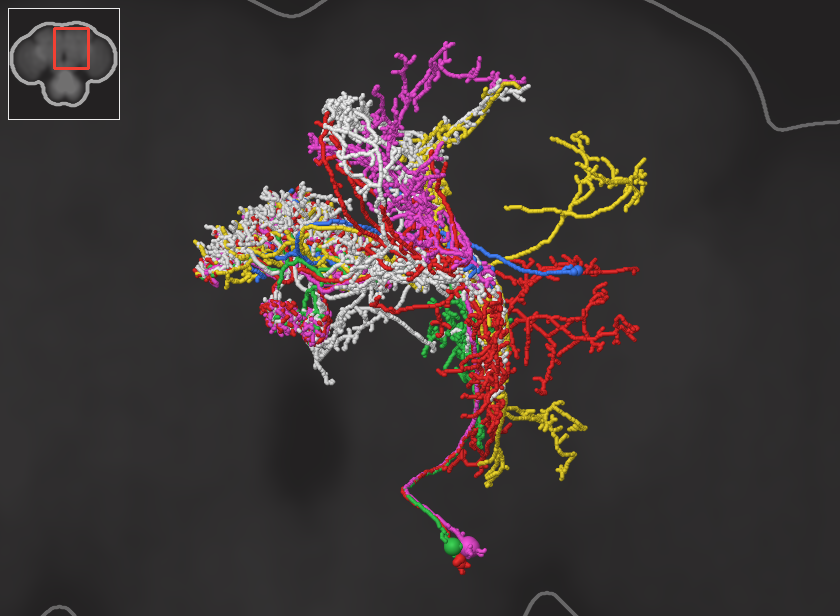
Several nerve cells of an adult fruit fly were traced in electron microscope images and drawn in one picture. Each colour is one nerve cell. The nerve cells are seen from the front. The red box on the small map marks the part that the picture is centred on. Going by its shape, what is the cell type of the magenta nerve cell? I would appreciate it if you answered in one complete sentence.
This nerve cell has been assigned cell type FB4C.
